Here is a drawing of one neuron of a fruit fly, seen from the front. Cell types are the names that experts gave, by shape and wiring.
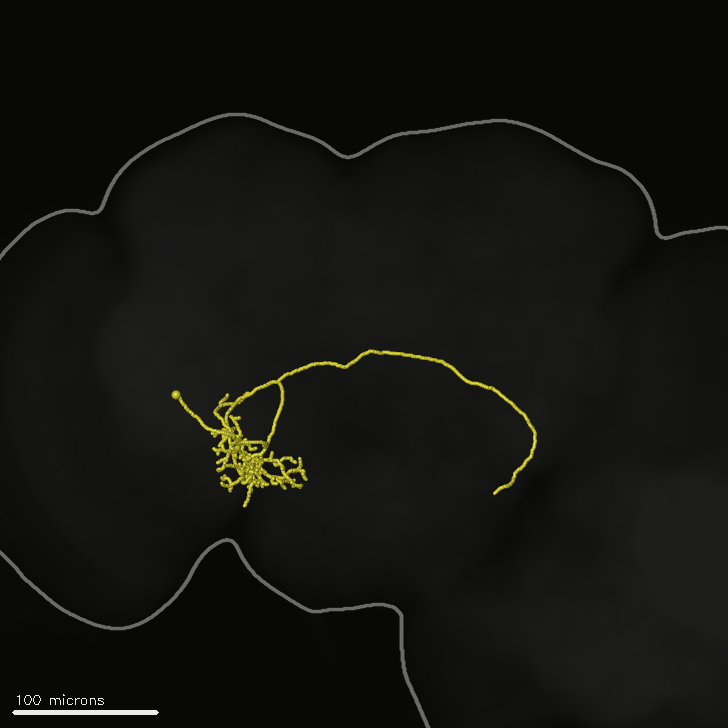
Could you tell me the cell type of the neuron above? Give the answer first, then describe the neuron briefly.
It is of cell type CB2789. It is a central-brain intrinsic neuron. The cell body is on the left of the picture. From left to right in the picture it spans about 250 microns.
